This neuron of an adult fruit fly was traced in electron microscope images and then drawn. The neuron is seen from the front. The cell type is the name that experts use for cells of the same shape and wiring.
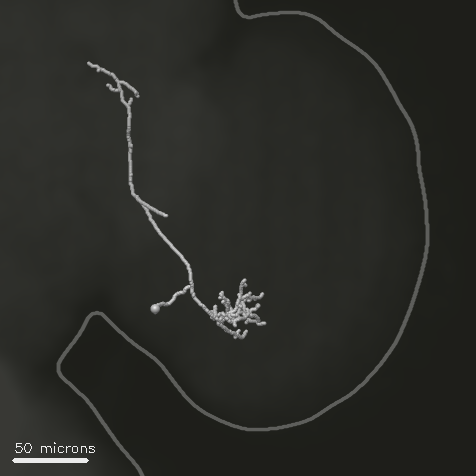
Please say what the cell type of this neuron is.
MeVP5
